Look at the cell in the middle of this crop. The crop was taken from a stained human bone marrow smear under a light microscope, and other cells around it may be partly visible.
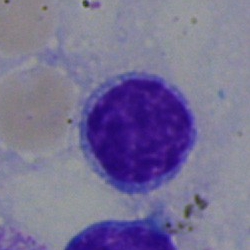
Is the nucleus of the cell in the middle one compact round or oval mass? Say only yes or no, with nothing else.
Yes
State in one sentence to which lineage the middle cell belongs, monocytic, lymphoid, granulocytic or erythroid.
As for the middle cell, it is a member of the lymphoid lineage.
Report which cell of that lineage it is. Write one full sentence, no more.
At the center of the crop sits a lymphocyte.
